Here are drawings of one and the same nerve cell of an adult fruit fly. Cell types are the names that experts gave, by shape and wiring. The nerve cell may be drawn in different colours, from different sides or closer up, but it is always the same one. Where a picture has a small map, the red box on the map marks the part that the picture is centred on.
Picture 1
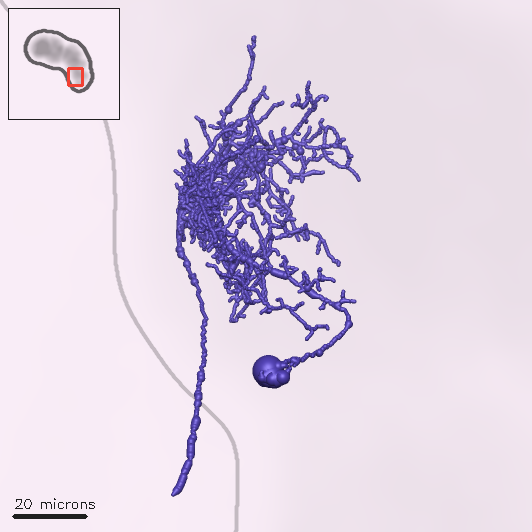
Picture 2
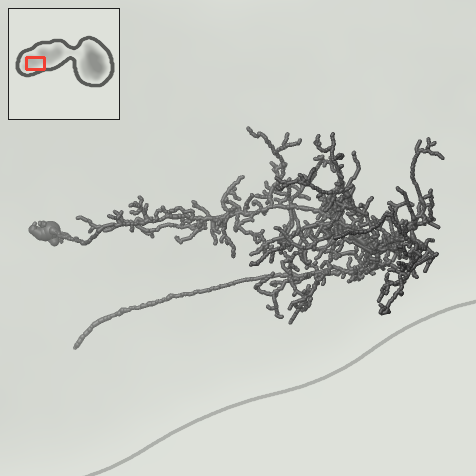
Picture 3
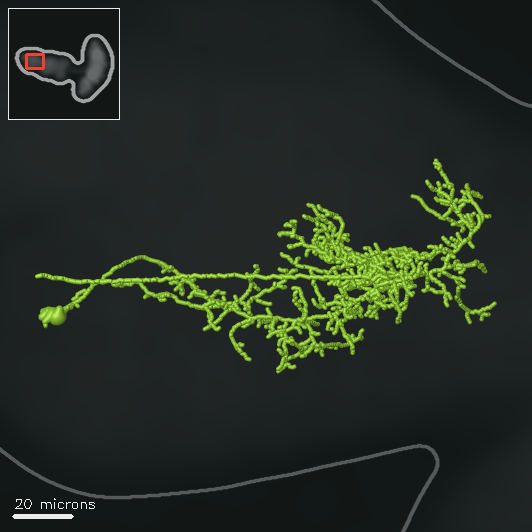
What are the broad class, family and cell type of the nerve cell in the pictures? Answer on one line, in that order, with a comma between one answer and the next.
motor neuron of the nerve cord, hemilineage 03B, MNad32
